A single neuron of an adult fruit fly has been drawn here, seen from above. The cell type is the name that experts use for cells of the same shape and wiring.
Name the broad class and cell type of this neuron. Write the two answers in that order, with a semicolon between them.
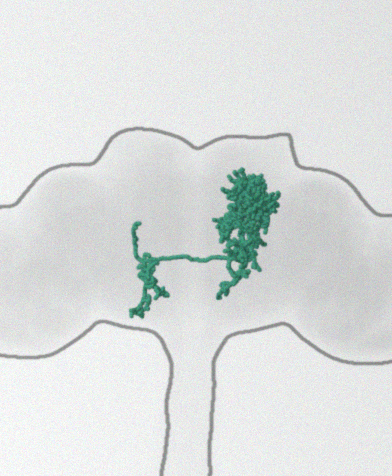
central-brain intrinsic neuron; LAL083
